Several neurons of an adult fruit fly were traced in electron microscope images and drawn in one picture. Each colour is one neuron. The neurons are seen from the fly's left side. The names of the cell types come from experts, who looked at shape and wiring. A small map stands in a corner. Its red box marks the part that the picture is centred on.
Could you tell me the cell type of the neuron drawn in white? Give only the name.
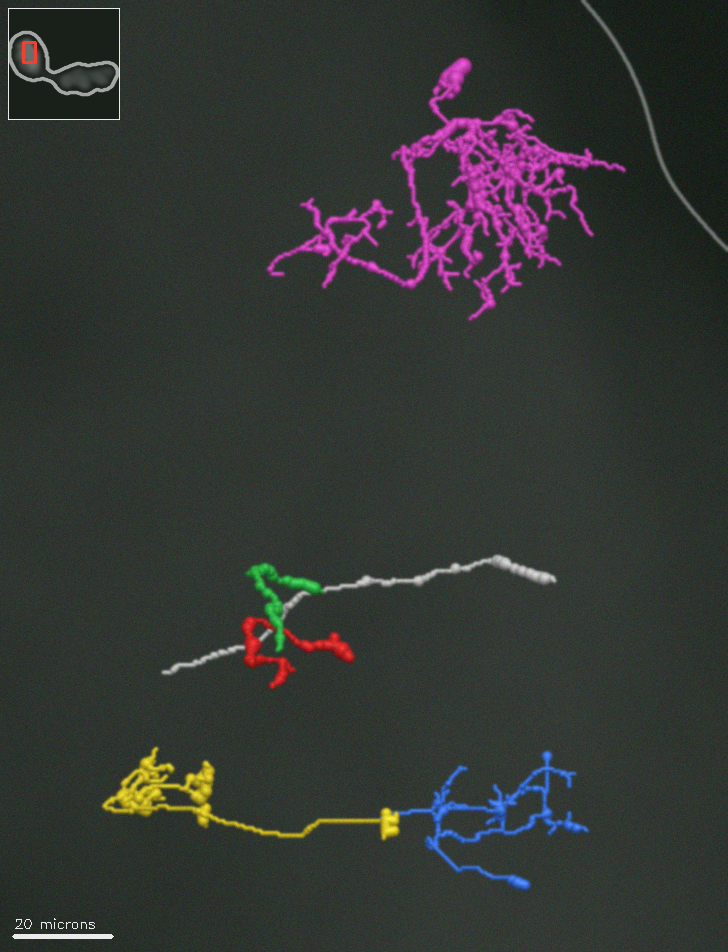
R8p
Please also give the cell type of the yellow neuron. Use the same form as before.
L5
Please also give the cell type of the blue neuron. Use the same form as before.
Mi15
